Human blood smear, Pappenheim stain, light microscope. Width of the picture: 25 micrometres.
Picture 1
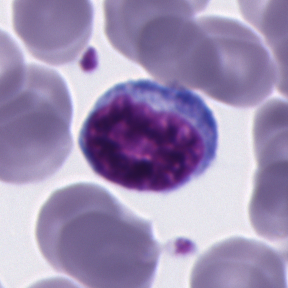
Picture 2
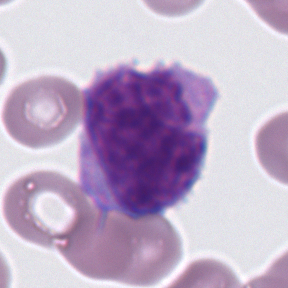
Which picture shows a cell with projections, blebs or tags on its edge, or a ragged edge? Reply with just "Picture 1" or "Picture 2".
Picture 2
